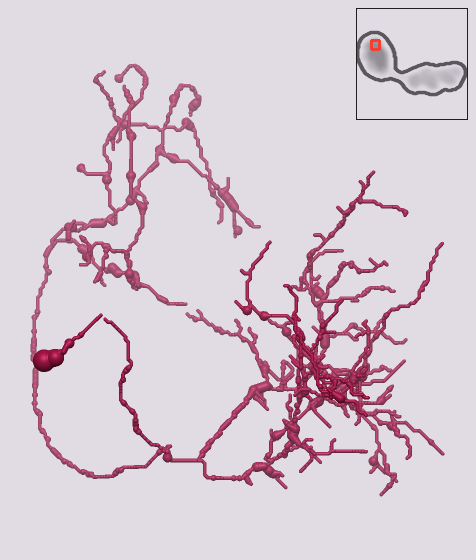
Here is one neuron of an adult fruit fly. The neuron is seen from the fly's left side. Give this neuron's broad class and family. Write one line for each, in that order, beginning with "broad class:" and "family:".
broad class: central-brain intrinsic neuron
family: hemilineage SLPal2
